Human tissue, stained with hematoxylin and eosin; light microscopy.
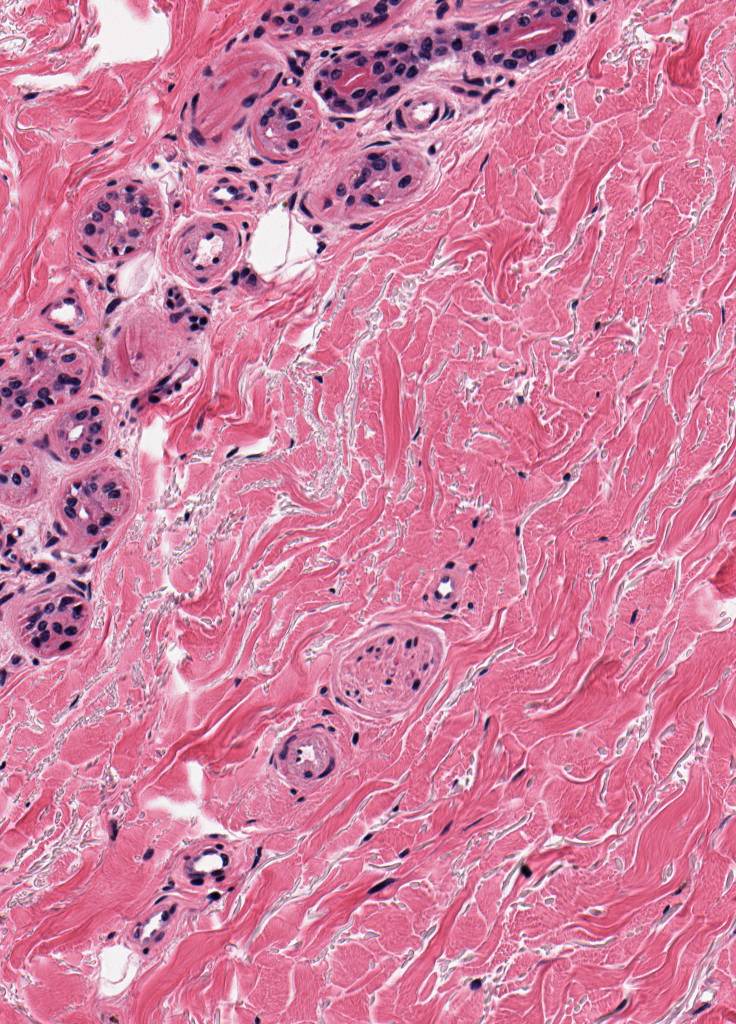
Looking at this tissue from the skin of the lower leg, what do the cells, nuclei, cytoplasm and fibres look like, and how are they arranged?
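Small glandular tubules cluster in the upper left of the field; dense collagenous stroma makes up the rest. Cuboidal cells with round, dark purple nuclei line the tubules. Just below the middle lies a round, pale bundle of wavy fibres with sparse nuclei and no lumen. No fat cells are present anywhere in the field.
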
